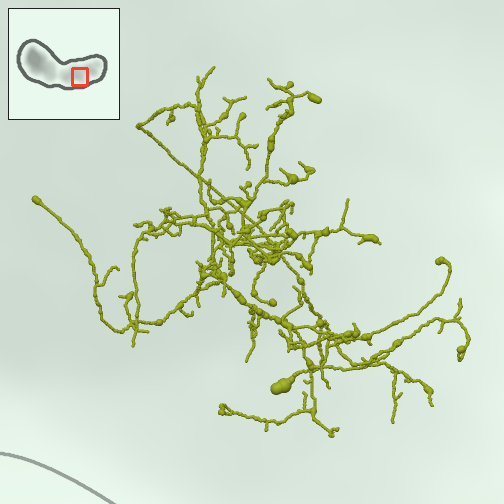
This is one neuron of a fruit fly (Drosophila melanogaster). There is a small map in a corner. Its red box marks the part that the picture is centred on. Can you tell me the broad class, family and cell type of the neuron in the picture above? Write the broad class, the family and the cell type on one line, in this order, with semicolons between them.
nerve-cord intrinsic neuron; hemilineage 12B; IN12B053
